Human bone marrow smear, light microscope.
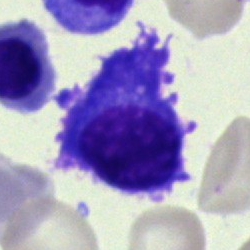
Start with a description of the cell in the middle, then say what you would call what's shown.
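Starting with the edge, many small irregular projections stick out all around. Next, the nucleus sits in the lower part of the cell, with most of the cytoplasm above it. The cytoplasm stains deep blue and the nucleus dark purple throughout. This is a plasma cell.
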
